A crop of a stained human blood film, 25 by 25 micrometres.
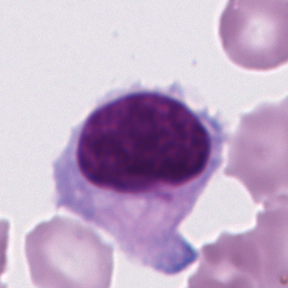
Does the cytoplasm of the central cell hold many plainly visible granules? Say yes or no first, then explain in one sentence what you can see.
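No. The cytoplasm shows no visible granules.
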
